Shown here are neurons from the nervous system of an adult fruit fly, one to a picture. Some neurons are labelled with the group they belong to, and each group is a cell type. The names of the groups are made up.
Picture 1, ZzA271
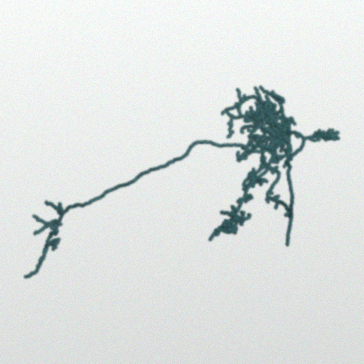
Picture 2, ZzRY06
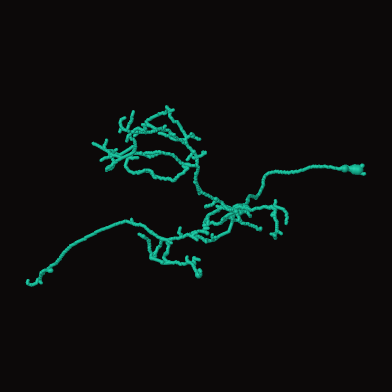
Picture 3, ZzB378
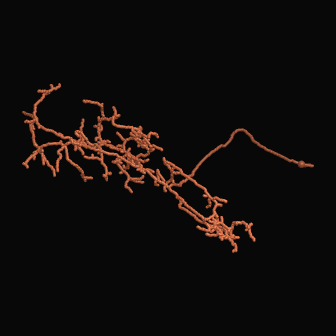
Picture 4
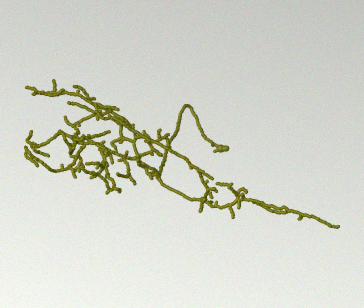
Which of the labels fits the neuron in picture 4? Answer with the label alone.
ZzB378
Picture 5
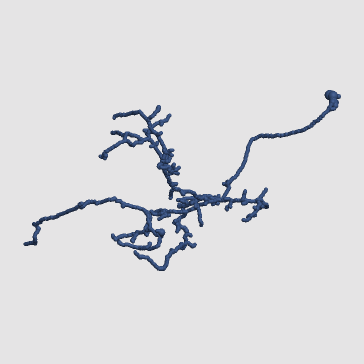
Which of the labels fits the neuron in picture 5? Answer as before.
ZzRY06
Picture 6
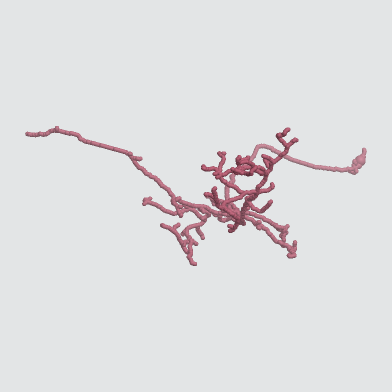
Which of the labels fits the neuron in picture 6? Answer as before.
ZzRY06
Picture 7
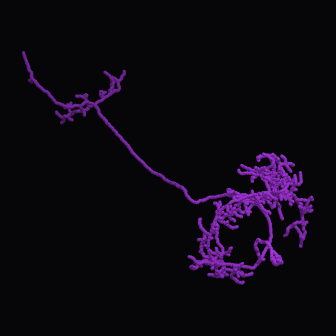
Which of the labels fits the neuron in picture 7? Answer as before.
ZzA271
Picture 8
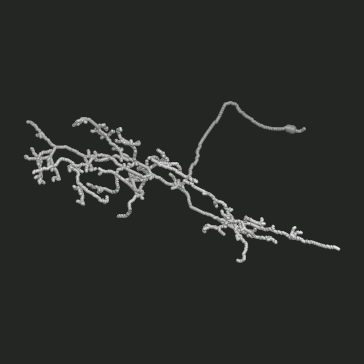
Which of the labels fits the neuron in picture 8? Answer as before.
ZzB378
